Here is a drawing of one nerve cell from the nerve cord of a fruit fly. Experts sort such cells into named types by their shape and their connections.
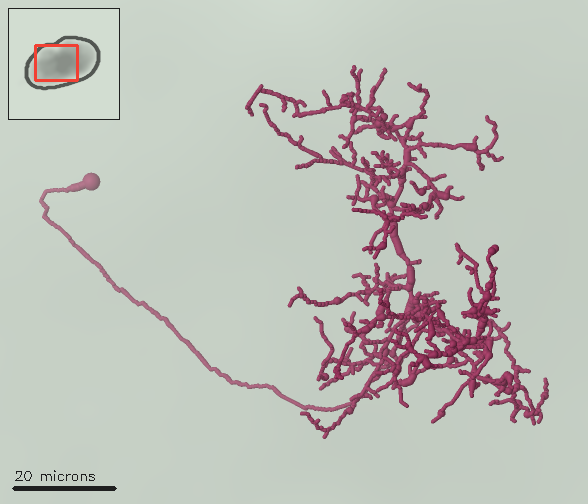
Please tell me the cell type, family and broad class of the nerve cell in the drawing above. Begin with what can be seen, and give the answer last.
By the scale bar it is about 100 microns wide in this view. As drawn here it is wider than it is tall. Its cell type is IN12B030. Its family is hemilineage 12B. This is a nerve-cord intrinsic neuron.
